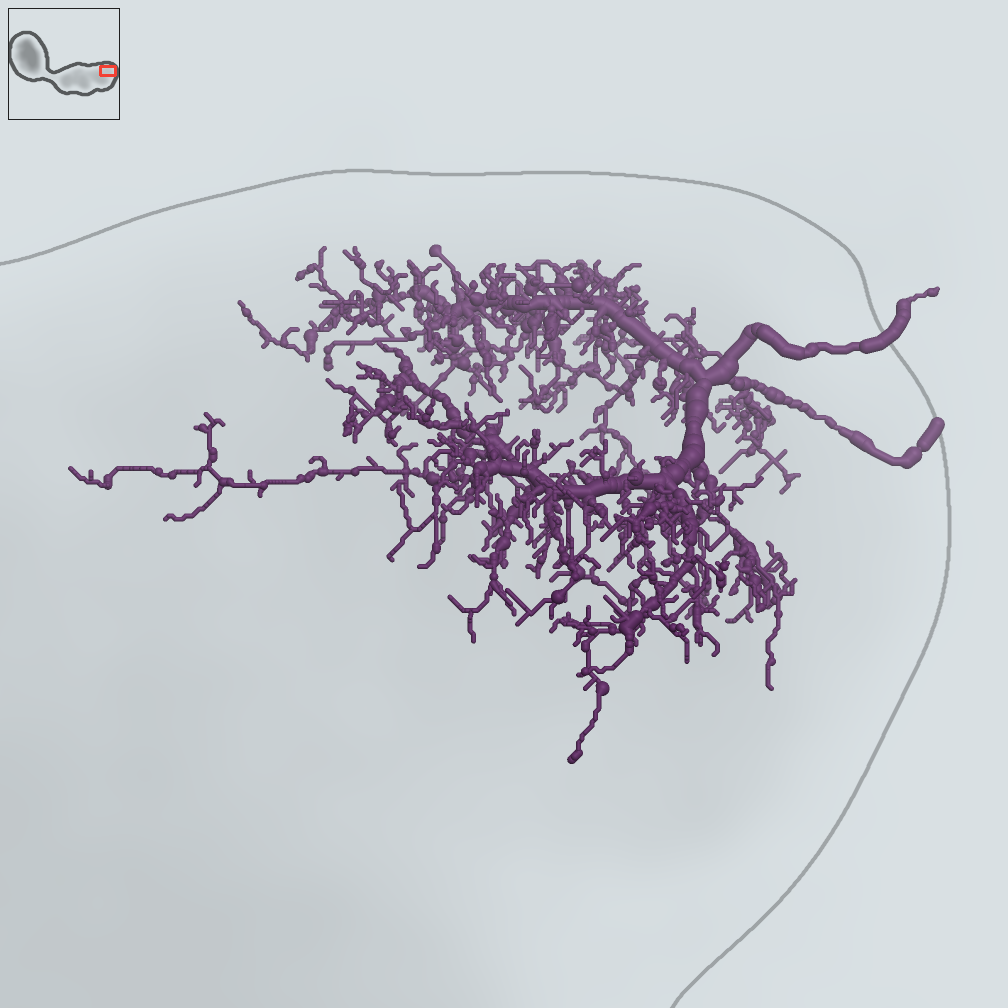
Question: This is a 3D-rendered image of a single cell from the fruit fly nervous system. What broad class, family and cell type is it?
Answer: motor neuron of the nerve cord; MNad; MNad20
